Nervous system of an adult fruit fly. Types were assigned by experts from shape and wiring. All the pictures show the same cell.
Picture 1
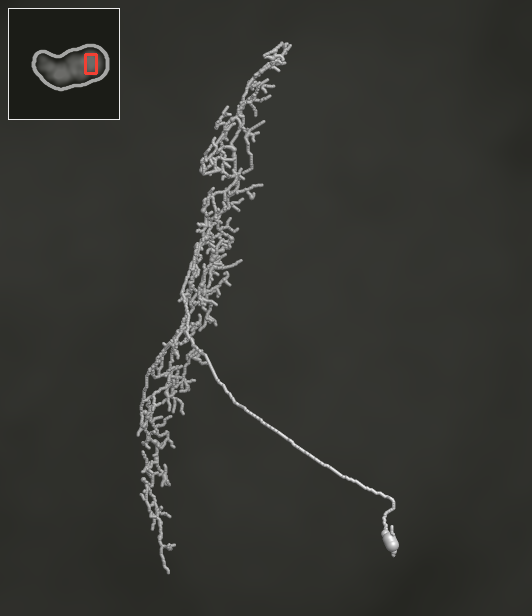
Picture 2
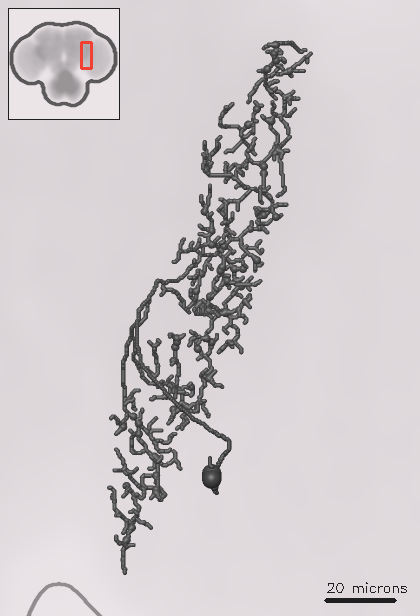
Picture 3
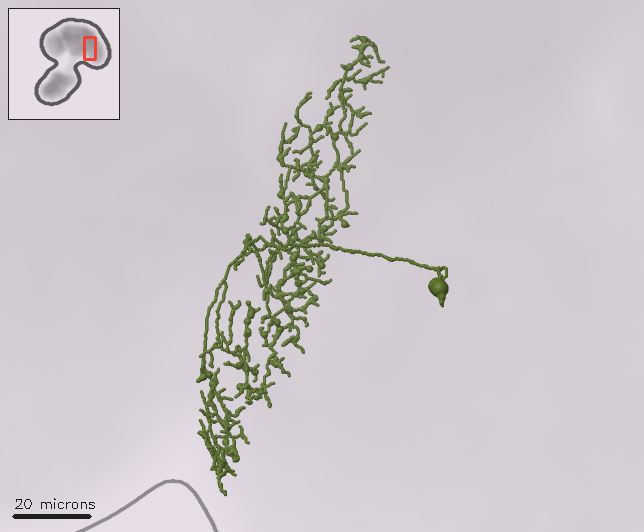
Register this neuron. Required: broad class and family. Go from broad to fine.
optic-lobe intrinsic neuron; Li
